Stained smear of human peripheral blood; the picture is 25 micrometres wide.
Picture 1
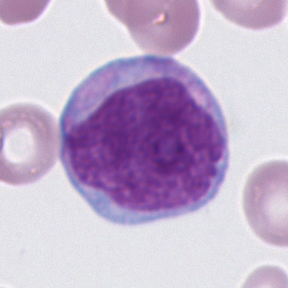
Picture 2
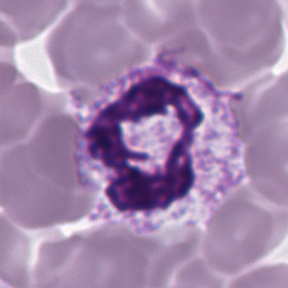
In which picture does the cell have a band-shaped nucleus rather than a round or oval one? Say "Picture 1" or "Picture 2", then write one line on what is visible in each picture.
Picture 2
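What picture 1 shows: The nucleus is roughly oval and wider than it is tall.
What picture 2 shows: The nucleus is a thick curved band that loops around a pale central patch of cytoplasm.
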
